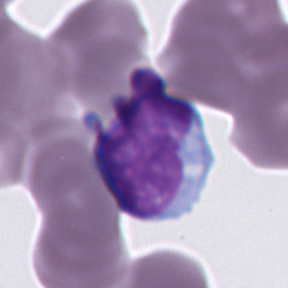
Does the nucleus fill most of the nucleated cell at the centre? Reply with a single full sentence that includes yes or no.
Yes, the cell has scant cytoplasm, no more than a thin rim.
